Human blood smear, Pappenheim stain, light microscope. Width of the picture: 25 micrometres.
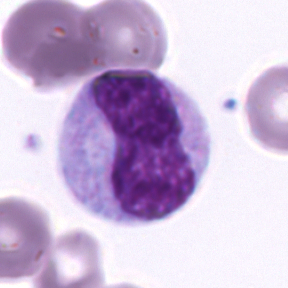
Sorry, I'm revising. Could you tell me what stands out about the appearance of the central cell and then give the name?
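Round and smooth in outline, the cell has its nucleus toward the right side. That nucleus is kidney-shaped, with the indentation facing left. Its cytoplasm contains fine, faint lilac granules. This is a metamyelocyte.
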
